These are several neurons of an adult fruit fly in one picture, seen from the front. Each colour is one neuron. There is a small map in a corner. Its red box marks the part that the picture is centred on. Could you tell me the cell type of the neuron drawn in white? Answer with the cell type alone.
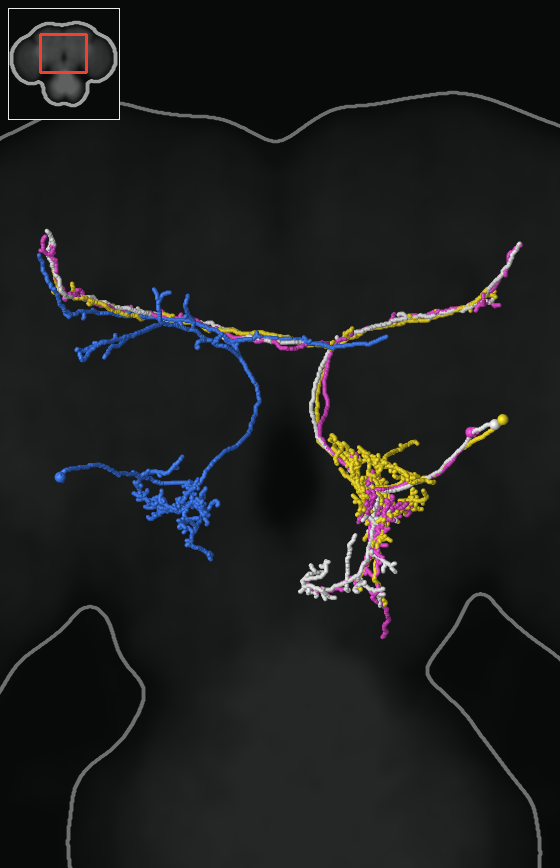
VES037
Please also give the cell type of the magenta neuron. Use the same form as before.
VES034_b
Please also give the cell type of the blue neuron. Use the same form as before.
CB1087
